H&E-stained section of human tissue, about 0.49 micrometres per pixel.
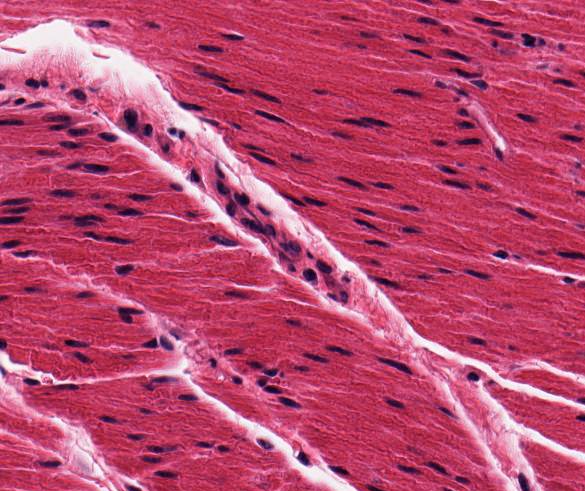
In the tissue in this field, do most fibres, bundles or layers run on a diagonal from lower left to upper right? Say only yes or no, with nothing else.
No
